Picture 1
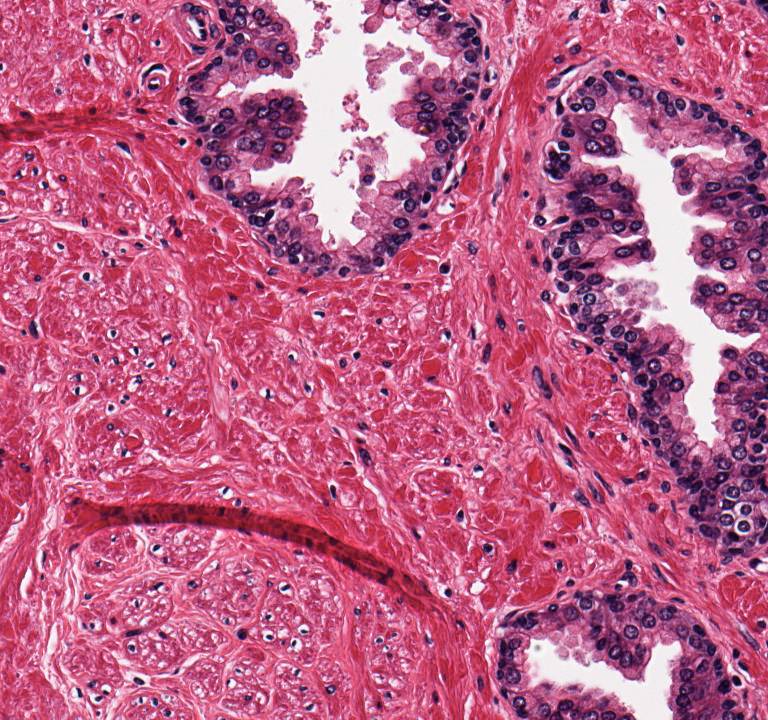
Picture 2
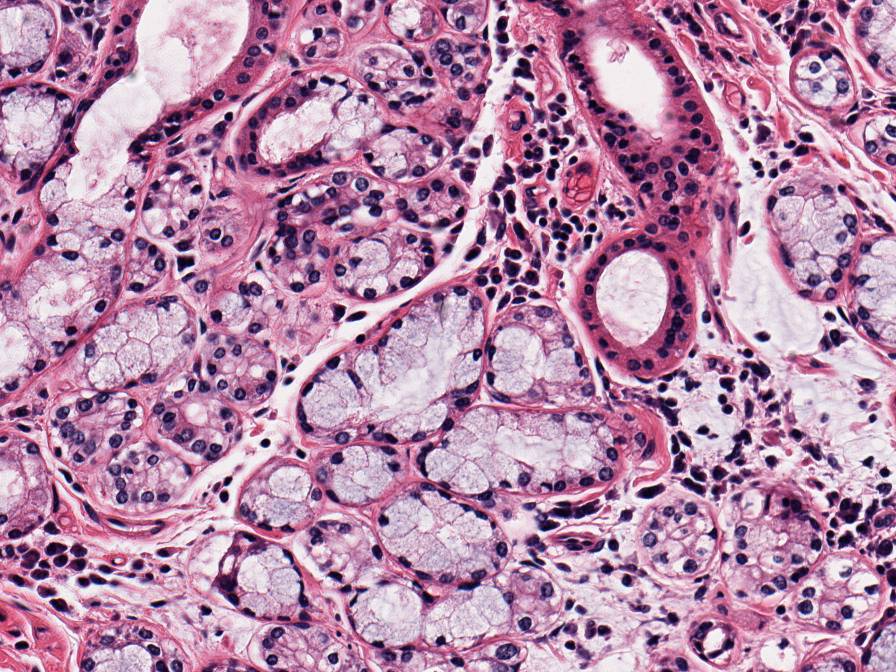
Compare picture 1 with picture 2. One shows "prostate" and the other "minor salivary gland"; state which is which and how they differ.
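I'd call picture 1 the prostate and picture 2 the minor salivary gland. In the prostate, glands keep to the top, the right edge and the bottom right, while smooth muscle bundles, cut mainly in cross section, make up the stroma at left and centre. Their epithelium is thrown into papillary infoldings projecting into mostly empty lumens. In the minor salivary gland, by contrast, closely packed rounded and elongated units fill most of the field, mostly mucous cells with pale, foamy, grey-blue cytoplasm and small dark nuclei pushed to the base.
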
